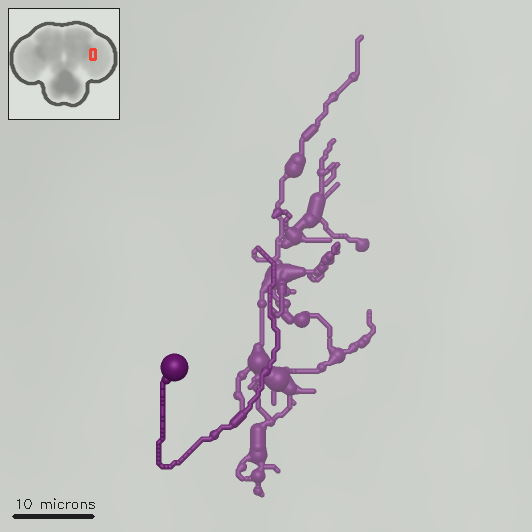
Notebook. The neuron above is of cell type: Dm8a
